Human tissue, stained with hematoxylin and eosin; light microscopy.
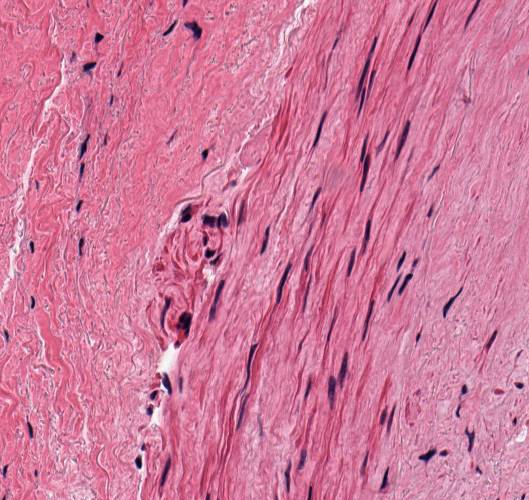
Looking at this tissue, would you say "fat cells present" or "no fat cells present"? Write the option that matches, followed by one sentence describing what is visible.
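No fat cells present. No fat cells are present in the field.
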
